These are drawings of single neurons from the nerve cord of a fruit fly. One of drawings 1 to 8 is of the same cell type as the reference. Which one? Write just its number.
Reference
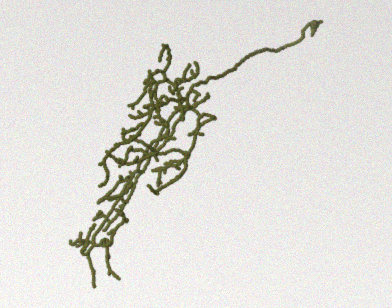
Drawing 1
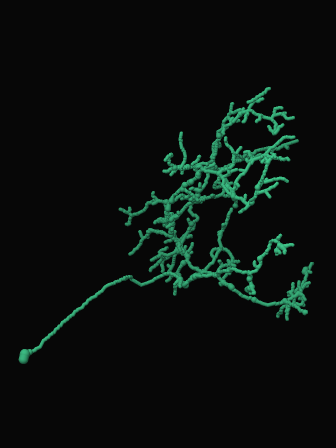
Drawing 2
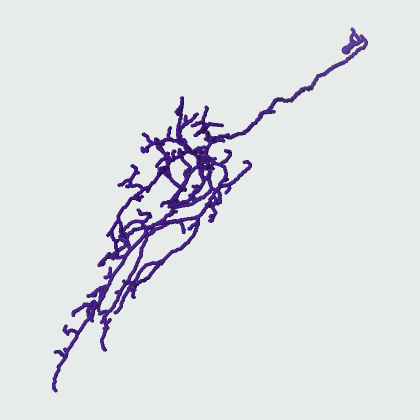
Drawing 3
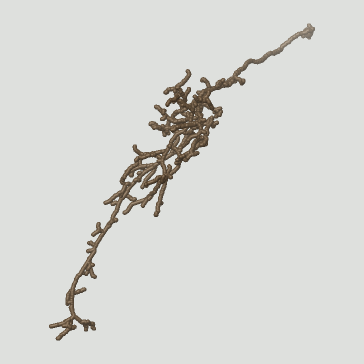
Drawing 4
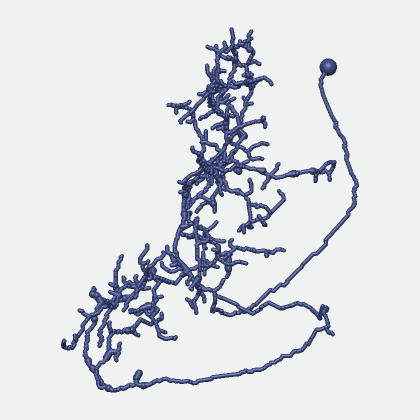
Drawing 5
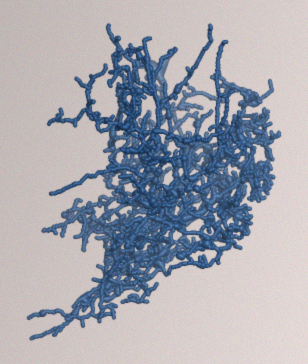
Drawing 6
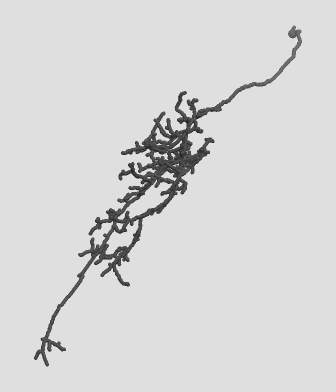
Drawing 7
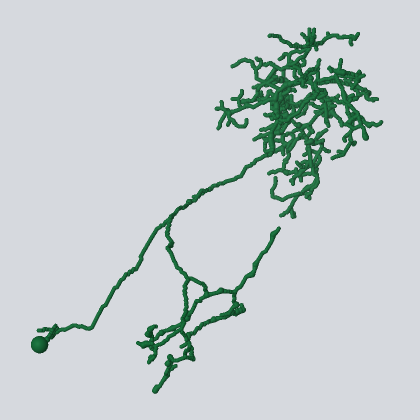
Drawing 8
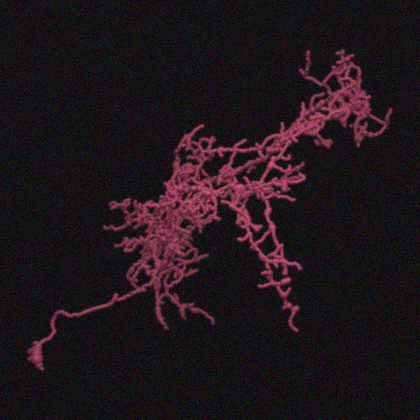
2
